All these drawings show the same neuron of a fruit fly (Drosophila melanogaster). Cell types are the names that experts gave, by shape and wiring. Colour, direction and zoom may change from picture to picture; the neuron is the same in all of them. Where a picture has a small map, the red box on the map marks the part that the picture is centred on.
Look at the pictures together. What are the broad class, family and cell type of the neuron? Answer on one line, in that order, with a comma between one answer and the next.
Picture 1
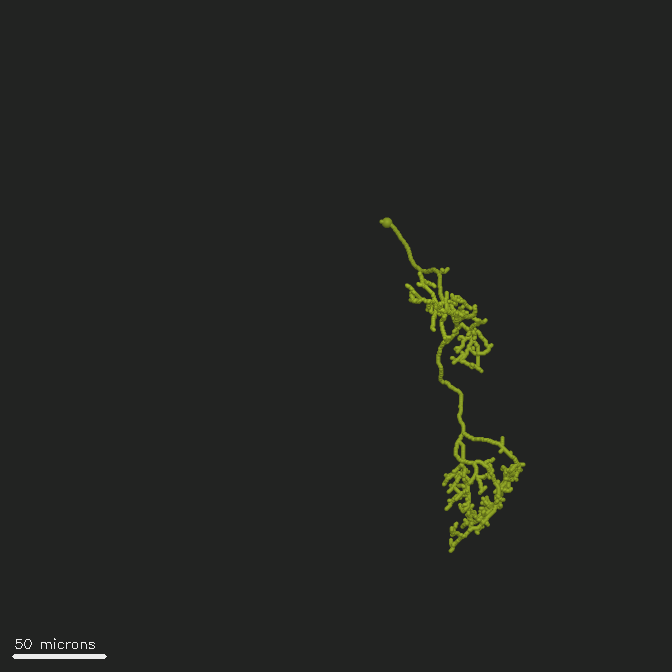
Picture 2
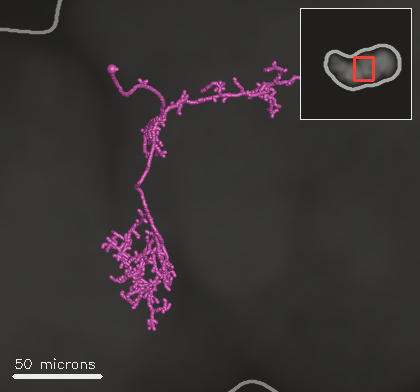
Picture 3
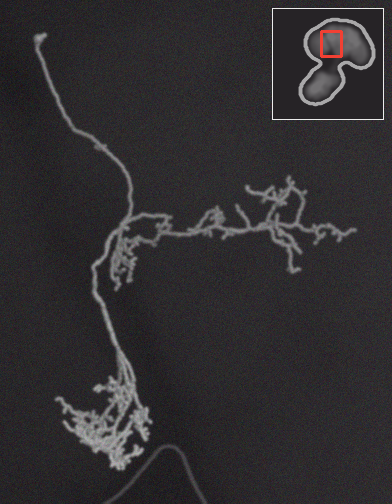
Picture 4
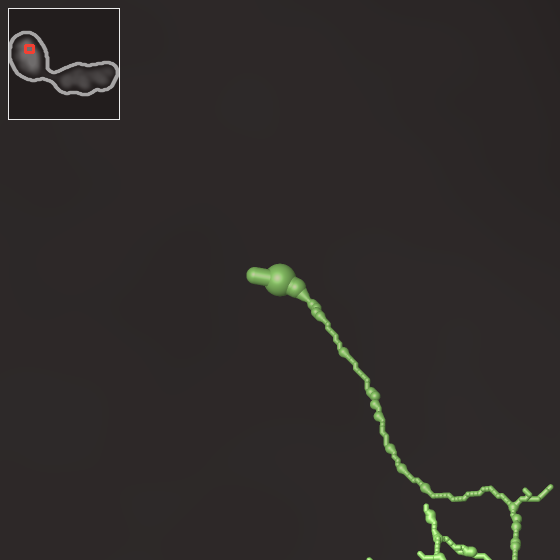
visual projection neuron, hemilineage LHl4_posterior, LoVP18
